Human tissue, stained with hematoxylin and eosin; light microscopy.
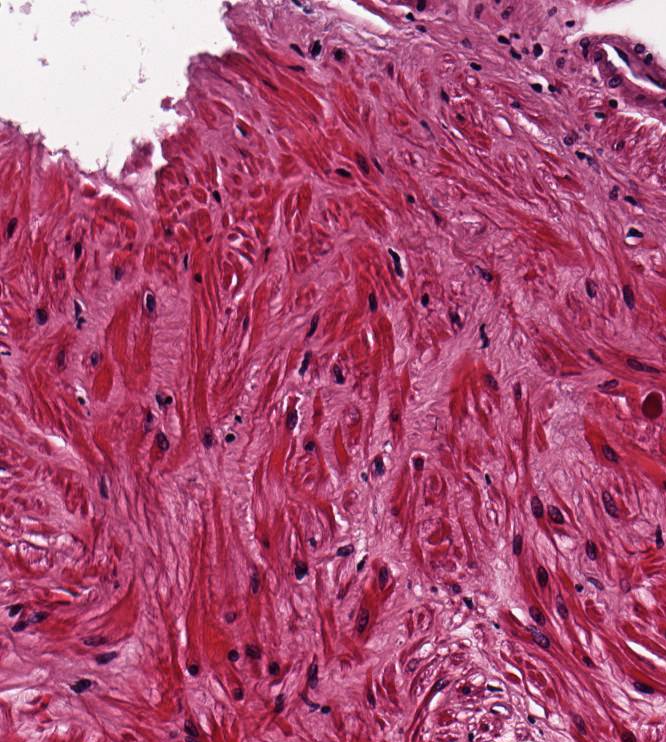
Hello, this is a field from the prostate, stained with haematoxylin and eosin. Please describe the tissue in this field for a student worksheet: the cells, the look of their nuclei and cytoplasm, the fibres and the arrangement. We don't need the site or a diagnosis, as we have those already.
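Bundles of smooth muscle fill the field, running in interlacing, varying directions. The cytoplasm of the muscle cells stains a deep red with eosin. Their nuclei are dark and elongated, scattered sparsely along the fibres. Between the bundles lies paler pink, fibrillary connective tissue.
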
